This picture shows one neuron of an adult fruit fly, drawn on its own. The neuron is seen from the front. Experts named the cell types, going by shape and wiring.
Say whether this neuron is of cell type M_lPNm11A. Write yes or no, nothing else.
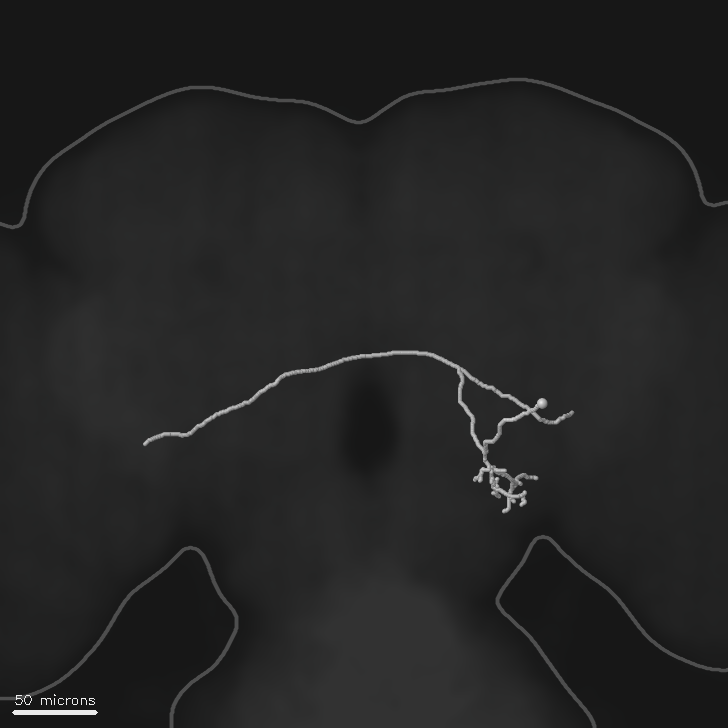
no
